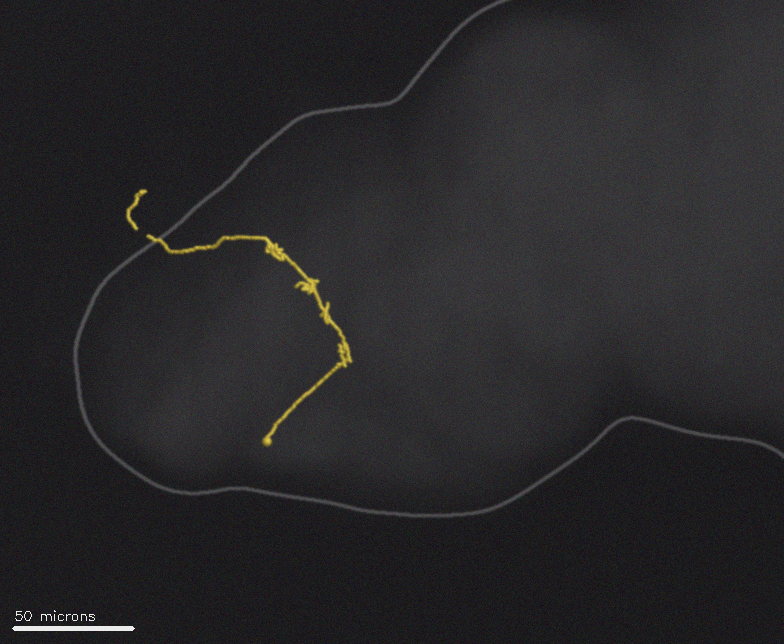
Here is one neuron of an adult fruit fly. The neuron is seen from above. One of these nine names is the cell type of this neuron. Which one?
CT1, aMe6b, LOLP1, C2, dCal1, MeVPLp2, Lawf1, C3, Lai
C2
